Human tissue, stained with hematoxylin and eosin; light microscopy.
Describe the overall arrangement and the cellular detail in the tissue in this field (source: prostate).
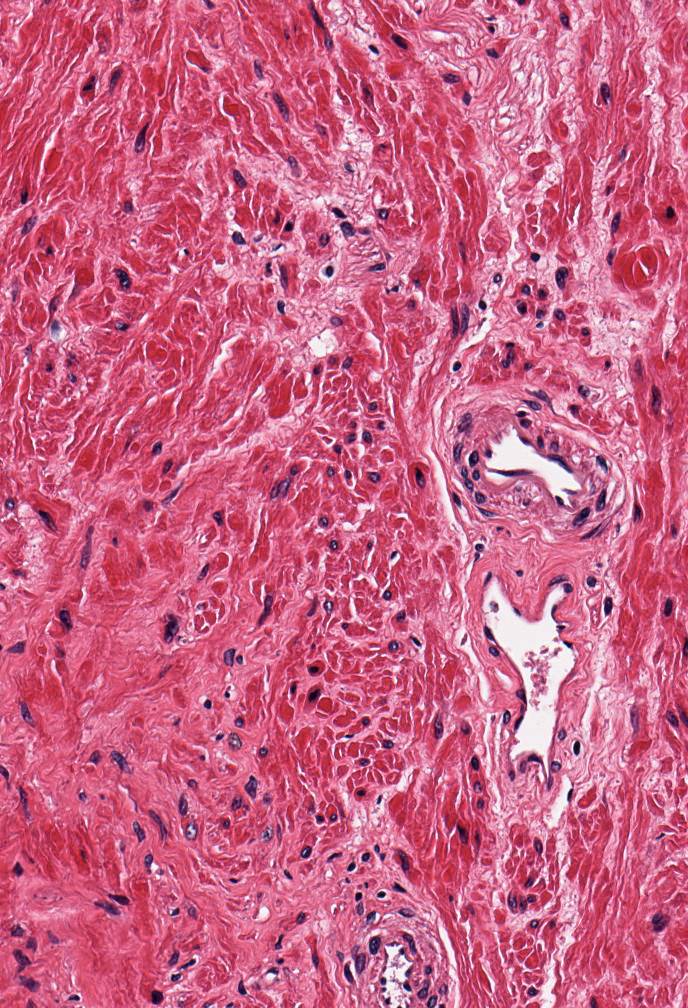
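Interlacing bundles of smooth muscle occupy the entire field, sectioned in several planes. Centrally, many fibres are cut transversely, giving polygonal eosinophilic profiles, some containing a small round central nucleus. Where fibres are cut longitudinally, their nuclei are elongated. A thin-walled vessel with an irregular lumen contains a few red blood cells.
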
